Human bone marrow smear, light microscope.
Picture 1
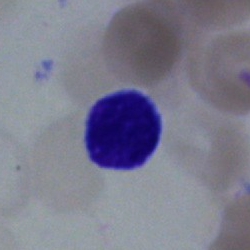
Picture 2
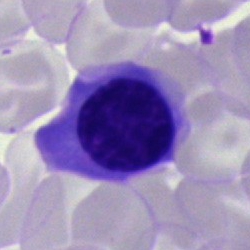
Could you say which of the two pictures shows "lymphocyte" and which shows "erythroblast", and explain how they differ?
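A lymphocyte appears in picture 1, an erythroblast in picture 2. The lymphocyte has a round, smooth outline, while the erythroblast's outline is irregular and angular where it is pressed against neighbouring cells. Neither nucleus shows visible nucleoli, and no granules are seen in either cell. The lymphocyte's chromatin stains a dense, dark blue-purple throughout; the erythroblast's is dark and densely condensed, with only small paler patches.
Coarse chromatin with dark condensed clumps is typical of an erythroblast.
The lymphocyte's cytoplasm is scant, no more than a barely visible rim around the nucleus.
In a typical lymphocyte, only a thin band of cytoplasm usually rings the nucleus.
In the erythroblast, by contrast, the nucleus sits off-centre toward the right, and the deep blue cytoplasm is widest on its lower-left side.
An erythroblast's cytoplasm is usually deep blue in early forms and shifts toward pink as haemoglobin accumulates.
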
